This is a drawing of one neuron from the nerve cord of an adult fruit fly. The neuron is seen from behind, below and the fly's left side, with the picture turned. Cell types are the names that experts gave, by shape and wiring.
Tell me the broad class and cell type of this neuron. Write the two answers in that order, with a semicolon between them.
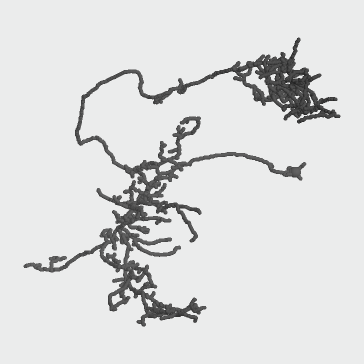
nerve-cord intrinsic neuron; INXXX220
